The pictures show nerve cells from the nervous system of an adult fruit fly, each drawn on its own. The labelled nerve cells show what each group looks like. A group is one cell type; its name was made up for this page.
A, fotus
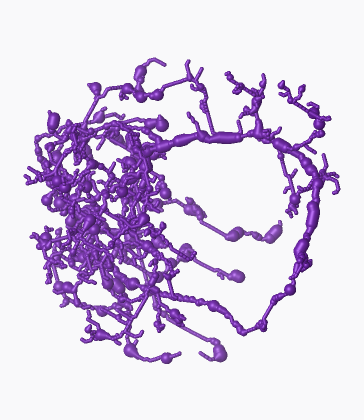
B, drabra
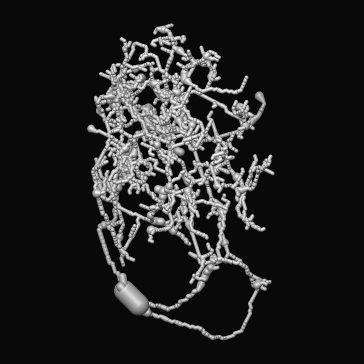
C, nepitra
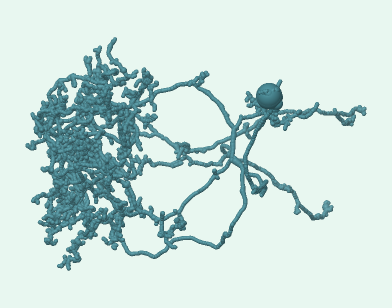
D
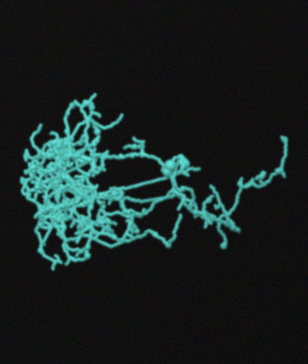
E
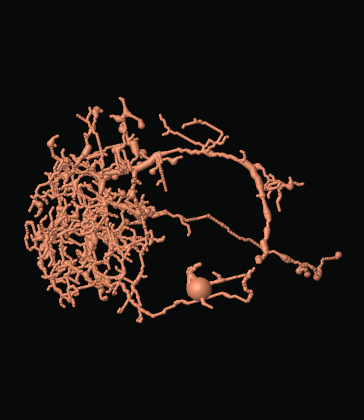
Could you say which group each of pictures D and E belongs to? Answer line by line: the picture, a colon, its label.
D: nepitra
E: nepitra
